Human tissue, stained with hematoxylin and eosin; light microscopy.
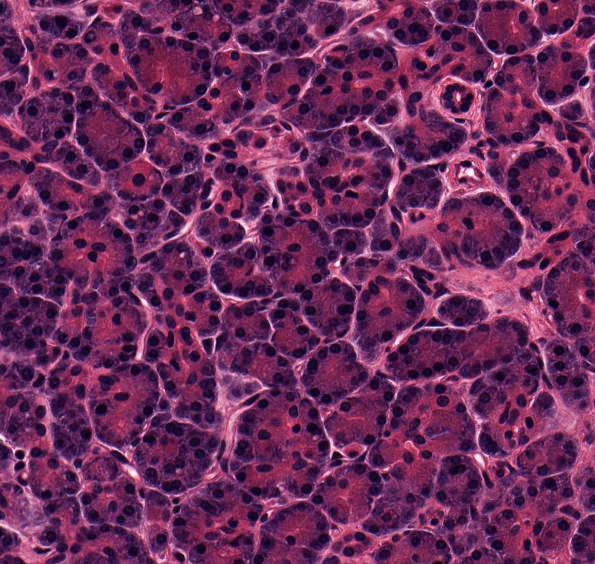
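Pancreas, haematoxylin and eosin section. In each acinus, cells radiate from a centre, nuclei toward the outer edge. Cytoplasm bright pink centrally, darker purple near the outer edge. Acinar cell nuclei round, dark, fairly uniform, one per cell. Central lumens tiny, mostly hard to see; no wide open spaces.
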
